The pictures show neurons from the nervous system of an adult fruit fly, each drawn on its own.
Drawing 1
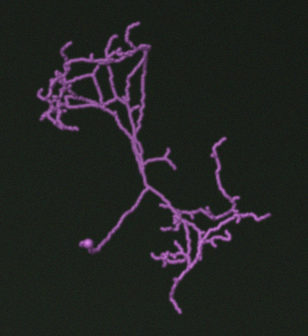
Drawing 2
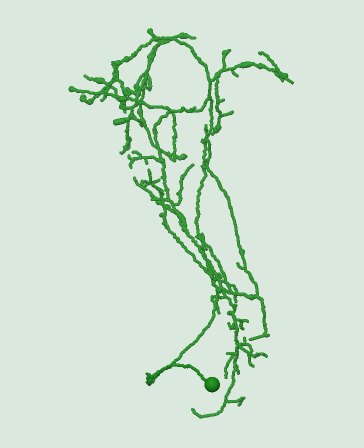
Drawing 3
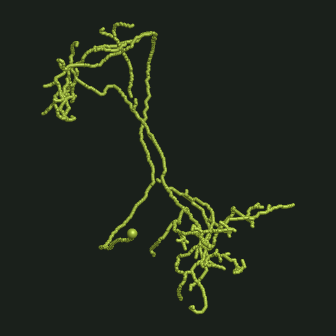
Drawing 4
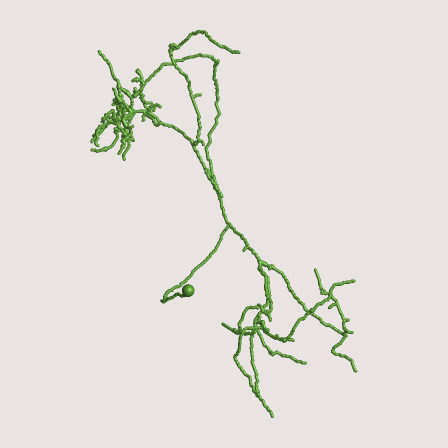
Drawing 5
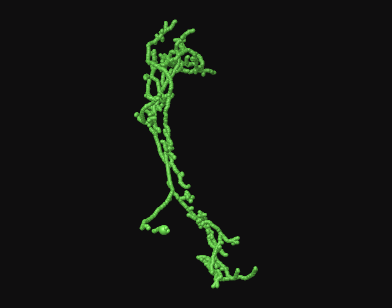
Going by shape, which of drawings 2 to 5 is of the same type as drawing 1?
3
